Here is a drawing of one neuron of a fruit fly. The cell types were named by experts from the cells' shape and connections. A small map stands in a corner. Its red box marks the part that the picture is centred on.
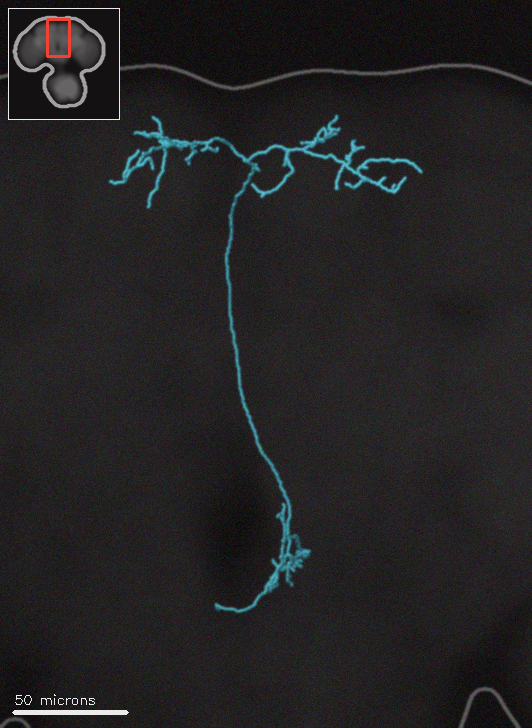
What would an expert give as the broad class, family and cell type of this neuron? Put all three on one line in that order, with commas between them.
central-brain intrinsic neuron, hemilineage FLAa2, CB2535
